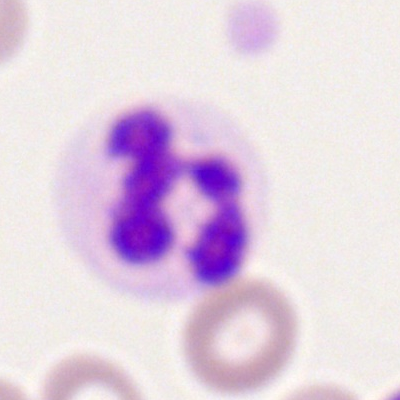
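Segmented neutrophil, the cell in the middle of this stained human blood smear. Its nuclear lobes seem to gather around a pale gap at the centre. The chromatin looks dense and takes a dark purple stain. I can find no large orange-red granules in the cytoplasm. Nor can I make out any nucleoli in the nucleus.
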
